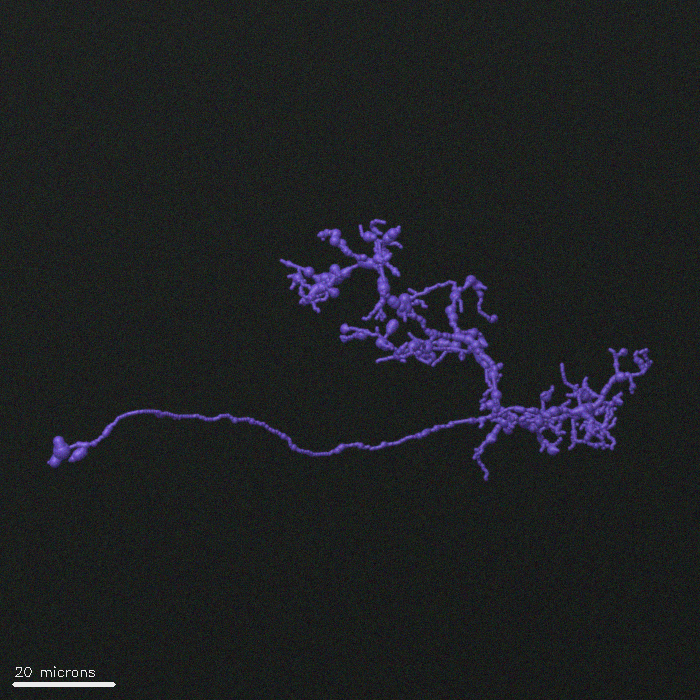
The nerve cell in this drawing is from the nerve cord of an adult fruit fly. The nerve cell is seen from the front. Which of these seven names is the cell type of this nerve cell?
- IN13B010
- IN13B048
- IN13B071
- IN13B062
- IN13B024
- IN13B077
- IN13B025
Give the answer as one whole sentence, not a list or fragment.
On the level of cell type, this nerve cell is IN13B071.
